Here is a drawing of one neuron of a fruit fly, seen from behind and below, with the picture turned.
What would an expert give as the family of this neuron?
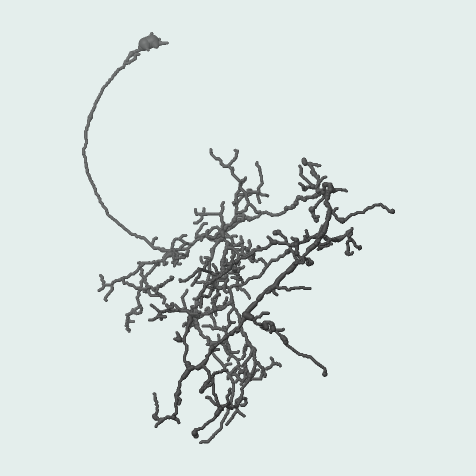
hemilineage SMPp&v1_posterior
